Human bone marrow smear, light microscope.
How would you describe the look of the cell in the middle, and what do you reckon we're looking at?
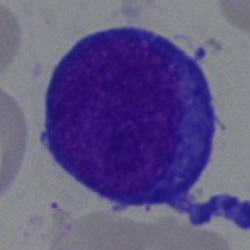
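Roughly round in outline, the cell has its nucleus set toward the left, leaving a wider band of cytoplasm on the right. Its chromatin is finely and evenly stippled. The cytoplasm stains deep blue. This is a proerythroblast.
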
